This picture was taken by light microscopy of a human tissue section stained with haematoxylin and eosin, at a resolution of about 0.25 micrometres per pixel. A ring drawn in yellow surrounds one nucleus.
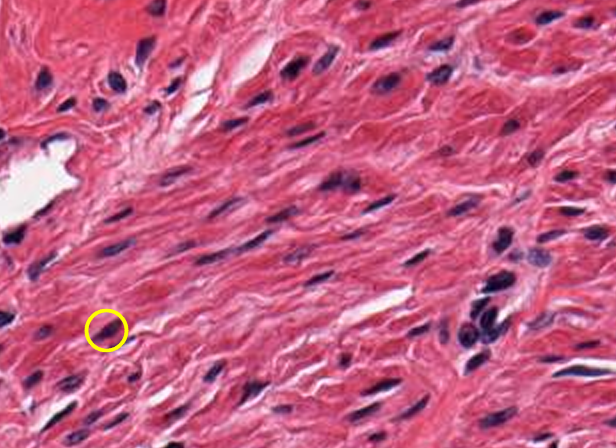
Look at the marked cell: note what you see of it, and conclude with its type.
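The nucleus stains dark purple fairly evenly and is about the same size as the neighbouring nuclei. The cytoplasm is pink, and the cell's outline cannot be clearly separated from the cells beside it. The cell lies parallel to its elongated neighbours, all running in the same diagonal direction as a stream. The marked cell is a smooth muscle cell.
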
